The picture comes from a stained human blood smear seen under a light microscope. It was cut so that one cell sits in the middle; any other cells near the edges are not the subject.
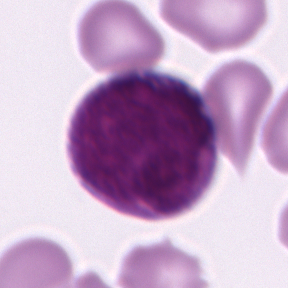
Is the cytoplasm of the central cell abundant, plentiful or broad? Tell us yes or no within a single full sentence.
No, its cytoplasm is scant rather than broad.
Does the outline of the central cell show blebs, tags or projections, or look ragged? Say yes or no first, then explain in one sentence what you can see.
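No. The cell outline is smooth and round.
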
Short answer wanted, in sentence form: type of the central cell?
The cell centered in this field of view is a myeloblast.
